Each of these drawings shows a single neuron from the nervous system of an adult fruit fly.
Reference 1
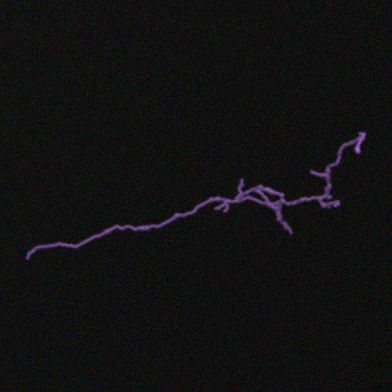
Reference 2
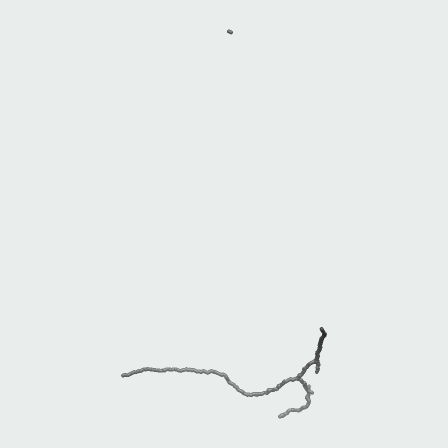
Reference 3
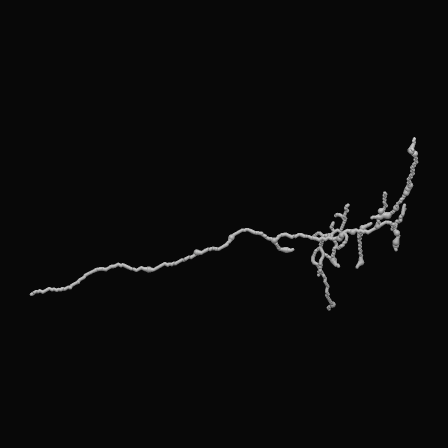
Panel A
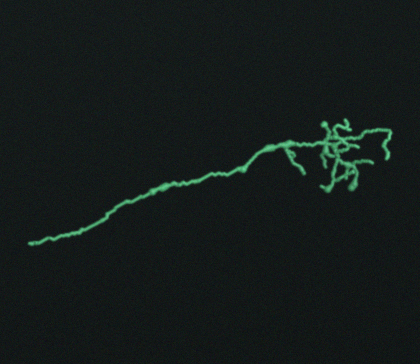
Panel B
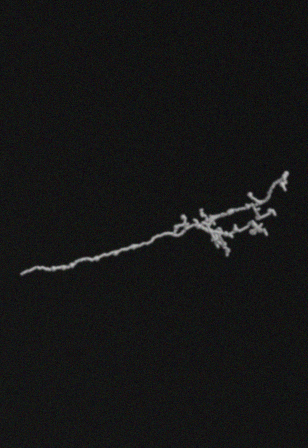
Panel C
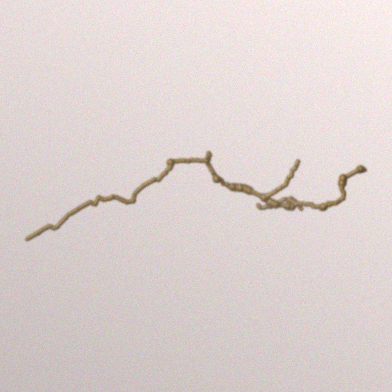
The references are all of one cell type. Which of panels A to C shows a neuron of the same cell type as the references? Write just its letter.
B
